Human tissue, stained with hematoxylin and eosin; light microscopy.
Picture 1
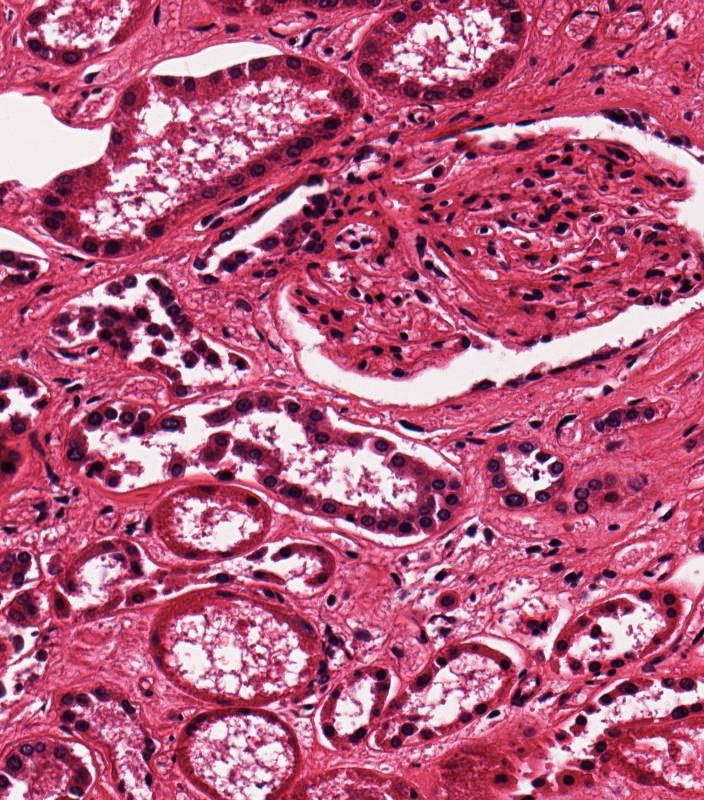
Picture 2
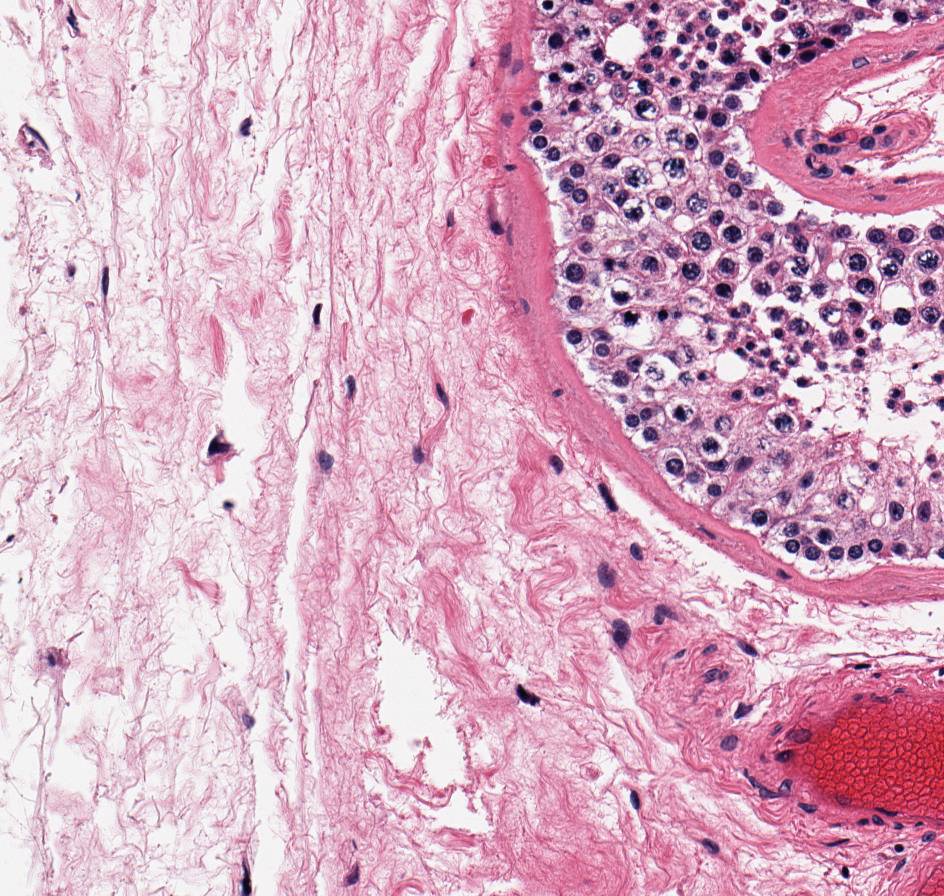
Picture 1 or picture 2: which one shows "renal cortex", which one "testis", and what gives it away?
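You're looking at renal cortex in the first picture and testis in the second. In the first, round and oval tubules cut in cross and oblique section fill most of the field. Each is lined by a single layer of cuboidal cells, many with pale, finely vacuolated, bubbly cytoplasm toward the lumen. Up in the upper right sits a glomerular tuft, separated from its capsule by a crescent of empty white space. In the second, a rounded tubule packed with cells occupies the upper right, and its lining is many cells thick rather than a single layer. Loose fibrous tissue fills the left and centre. On the left, its pale pink, wavy collagen fibres run mostly up and down, with sparse small nuclei. At the lower right edge, a vessel is packed with red blood cells.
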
